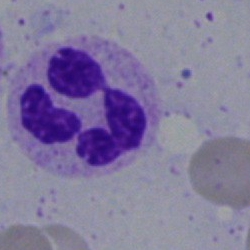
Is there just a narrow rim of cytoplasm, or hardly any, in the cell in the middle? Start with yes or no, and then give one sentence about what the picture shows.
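No. The cytoplasm is abundant and pale pinkish-lilac.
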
